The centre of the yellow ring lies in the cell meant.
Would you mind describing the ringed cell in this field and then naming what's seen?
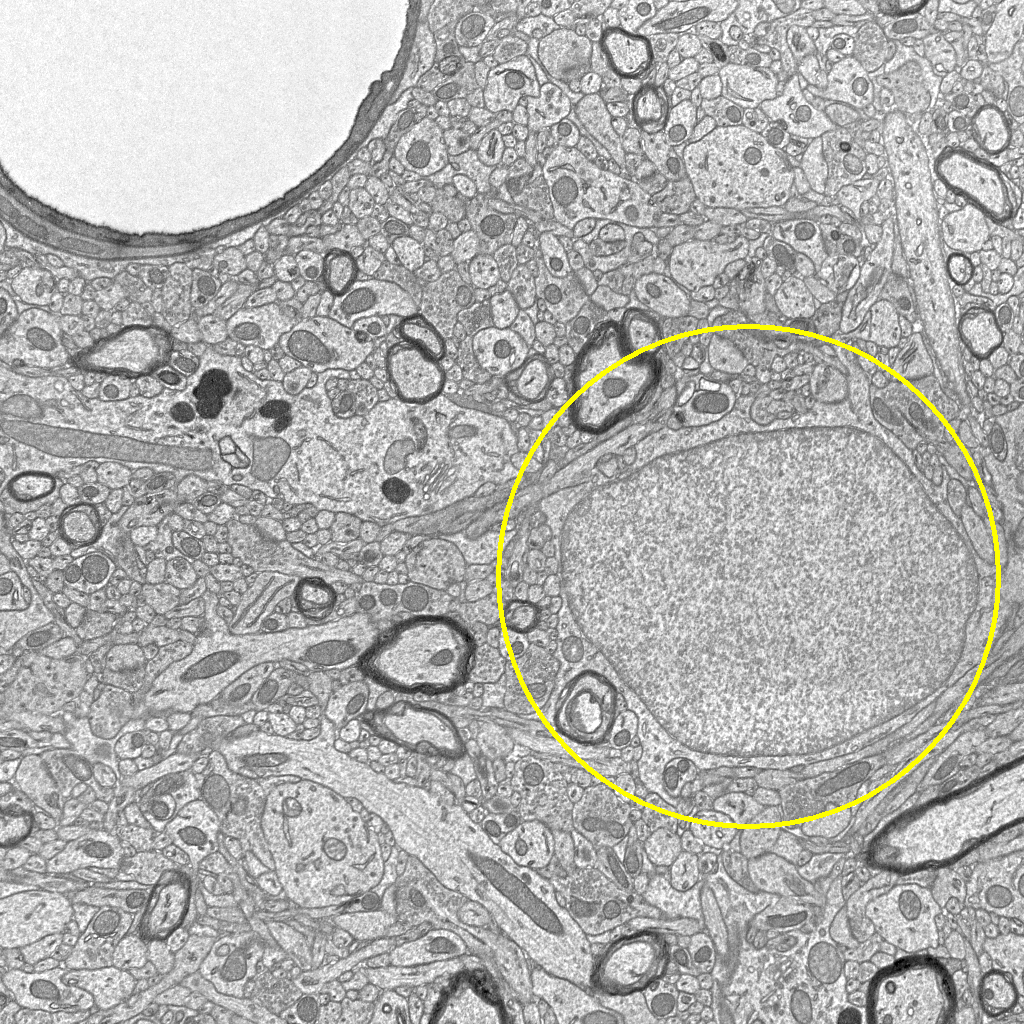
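Notice first that the whole outline of the nucleus fits within the picture. It is a large oval, its long axis running roughly left to right. Follow the nuclear envelope around and you'll find it stays smooth, with no deep folds or indentations. The chromatin is finely granular and evenly spread, without large dark clumps. You are looking at an astrocyte.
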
